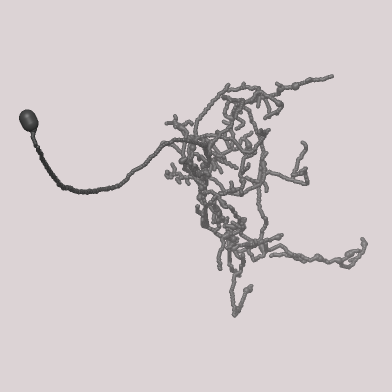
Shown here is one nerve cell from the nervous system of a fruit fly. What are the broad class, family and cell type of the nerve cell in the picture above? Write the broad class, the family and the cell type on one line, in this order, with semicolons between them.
central-brain intrinsic neuron; hemilineage LHl4_posterior; CB3734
